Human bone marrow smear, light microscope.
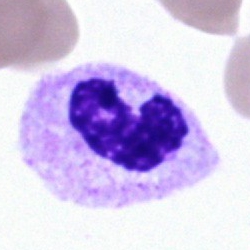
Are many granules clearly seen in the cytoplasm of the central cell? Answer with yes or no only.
Yes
